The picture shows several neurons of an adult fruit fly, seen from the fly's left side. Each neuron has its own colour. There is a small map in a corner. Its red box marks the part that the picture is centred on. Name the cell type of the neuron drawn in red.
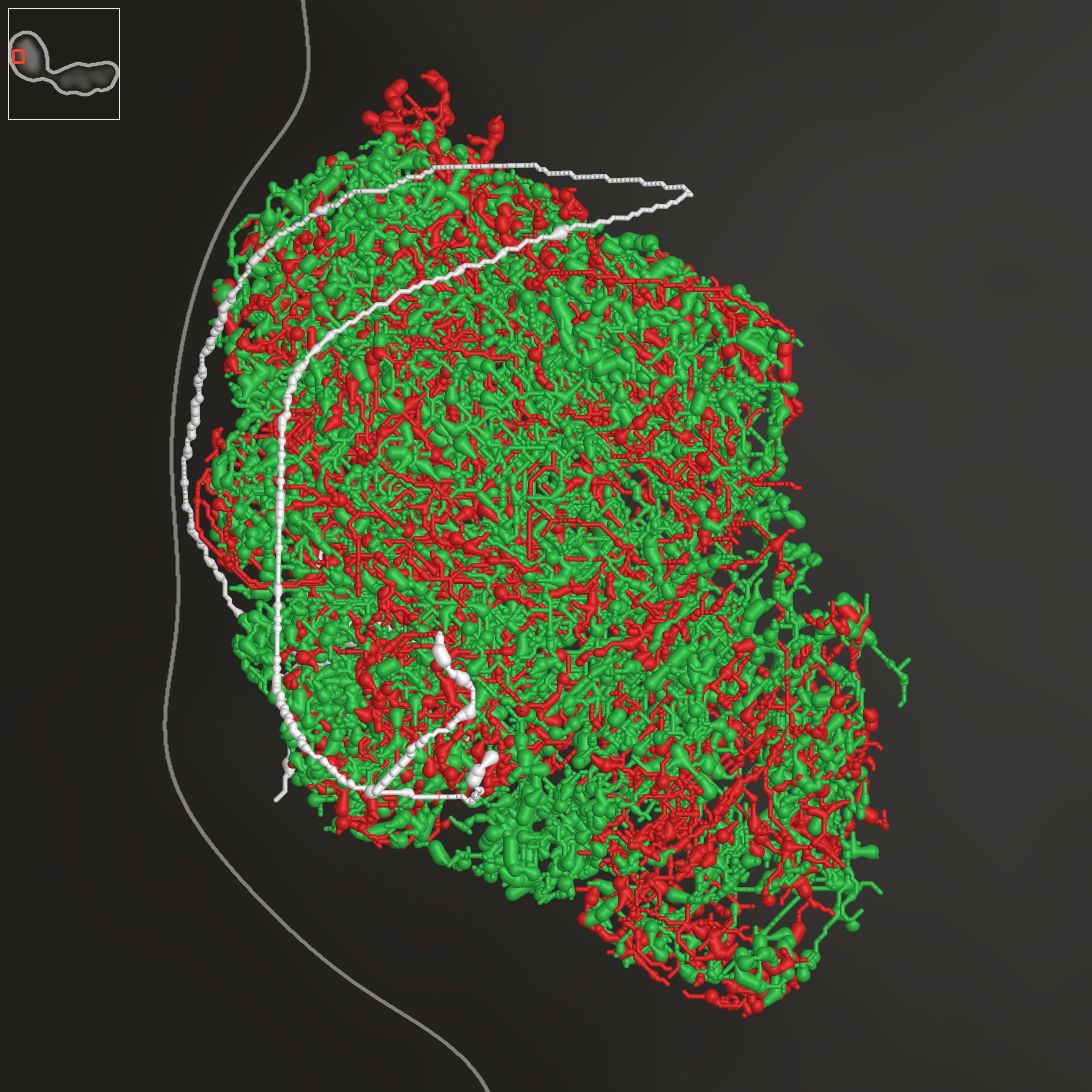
lLN2T_b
